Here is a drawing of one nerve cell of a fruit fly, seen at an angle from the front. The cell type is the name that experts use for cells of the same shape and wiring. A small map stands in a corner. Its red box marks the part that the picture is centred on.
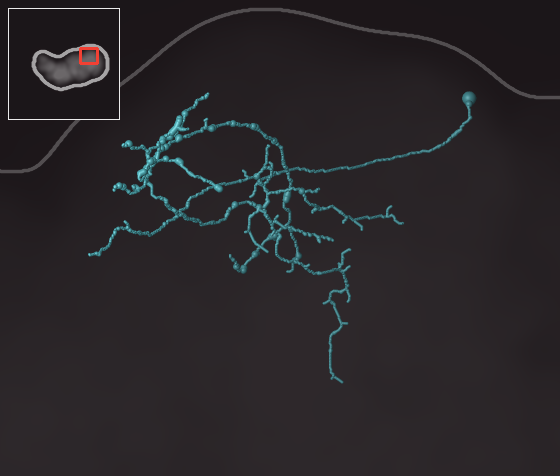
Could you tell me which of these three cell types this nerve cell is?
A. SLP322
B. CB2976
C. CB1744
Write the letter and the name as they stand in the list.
A. SLP322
